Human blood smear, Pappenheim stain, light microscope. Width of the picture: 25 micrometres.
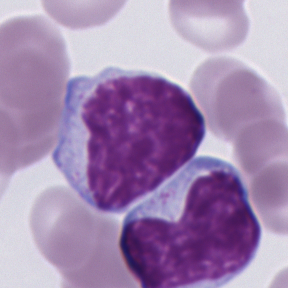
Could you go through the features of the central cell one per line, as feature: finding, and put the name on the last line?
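Nucleus position: off-centre, pushed toward the right edge of the cell
Granules: just a few, fine and purplish-red, in the cytoplasm
Vacuoles: none seen in the cytoplasm
Outline: irregular, with angular corners on the left side
Name: large granular lymphocyte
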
